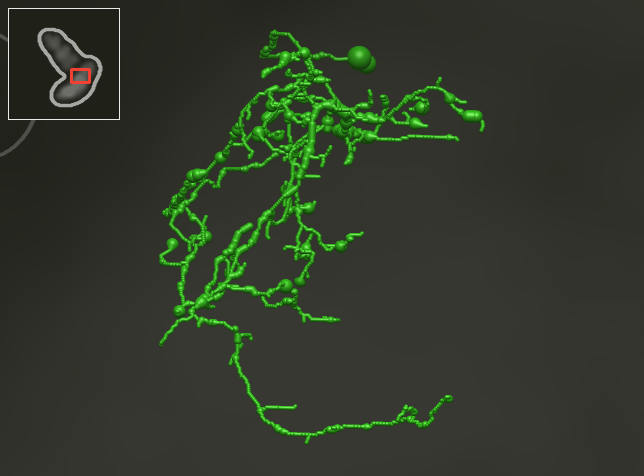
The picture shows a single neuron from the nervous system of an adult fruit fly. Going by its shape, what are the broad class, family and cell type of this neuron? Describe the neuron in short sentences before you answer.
The cell body can be seen at the top of the picture. The picture shows dozens of branch ends. This is a central-brain intrinsic neuron. Its family is hemilineage VPNp&v1_ventral. Its cell type is PLP185.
